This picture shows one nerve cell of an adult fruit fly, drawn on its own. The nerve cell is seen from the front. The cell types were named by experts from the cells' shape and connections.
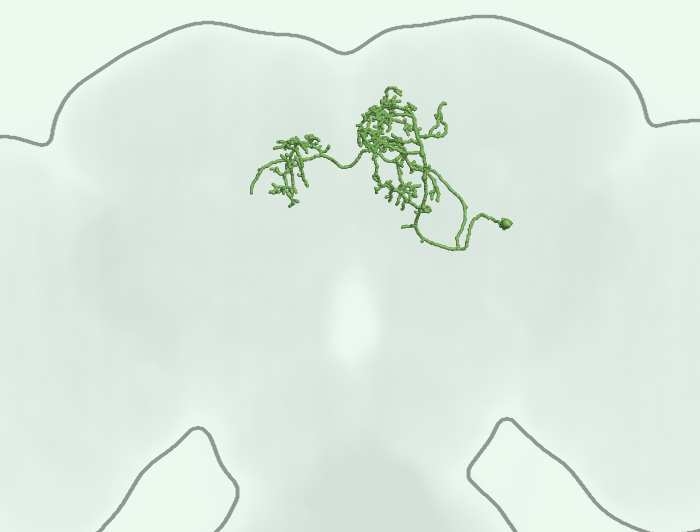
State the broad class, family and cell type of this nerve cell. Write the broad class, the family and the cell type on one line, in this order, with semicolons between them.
central-brain intrinsic neuron; hemilineage CREl1; CRE049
